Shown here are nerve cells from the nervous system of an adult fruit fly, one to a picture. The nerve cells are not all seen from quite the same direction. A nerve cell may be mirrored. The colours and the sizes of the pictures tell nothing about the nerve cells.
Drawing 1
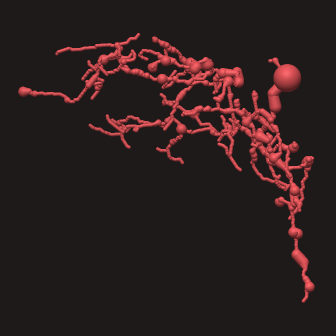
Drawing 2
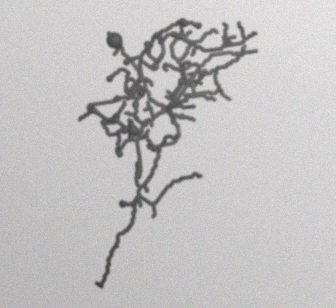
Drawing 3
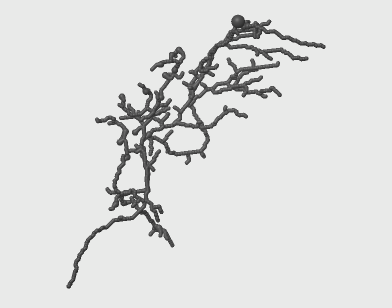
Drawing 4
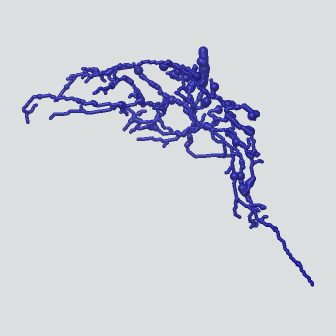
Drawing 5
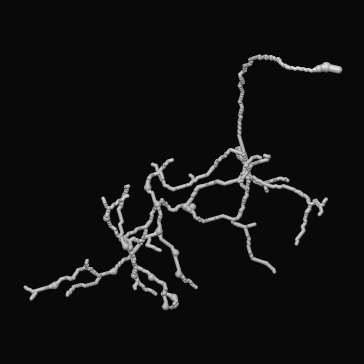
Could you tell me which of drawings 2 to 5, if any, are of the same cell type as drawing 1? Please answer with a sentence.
Drawing 2, drawing 3 and drawing 4 are of the same cell type.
